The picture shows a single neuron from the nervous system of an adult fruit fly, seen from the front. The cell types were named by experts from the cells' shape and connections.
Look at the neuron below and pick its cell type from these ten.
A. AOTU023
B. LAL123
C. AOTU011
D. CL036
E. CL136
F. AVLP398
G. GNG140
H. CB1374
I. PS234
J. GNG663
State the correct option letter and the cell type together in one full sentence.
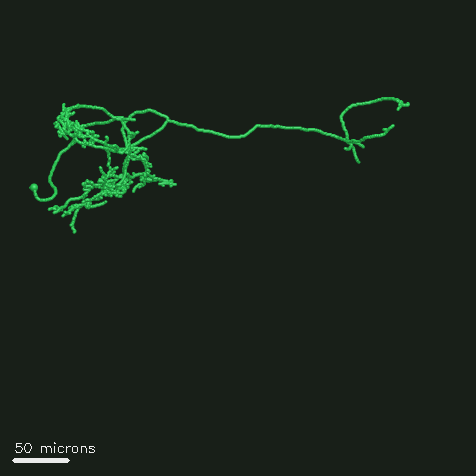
From the options, E supplies the neuron's cell type, CL136.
